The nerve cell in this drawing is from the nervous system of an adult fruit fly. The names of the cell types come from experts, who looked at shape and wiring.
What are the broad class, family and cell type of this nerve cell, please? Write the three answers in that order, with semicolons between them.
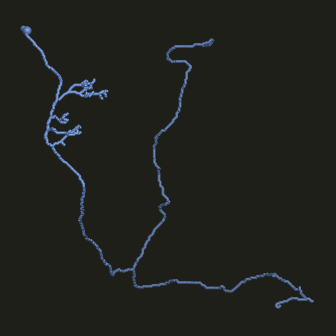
central-brain intrinsic neuron; class Kenyon Cell; KCab-s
